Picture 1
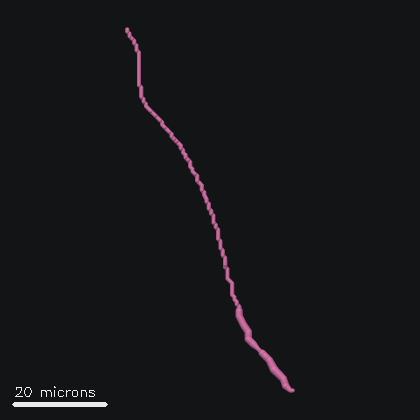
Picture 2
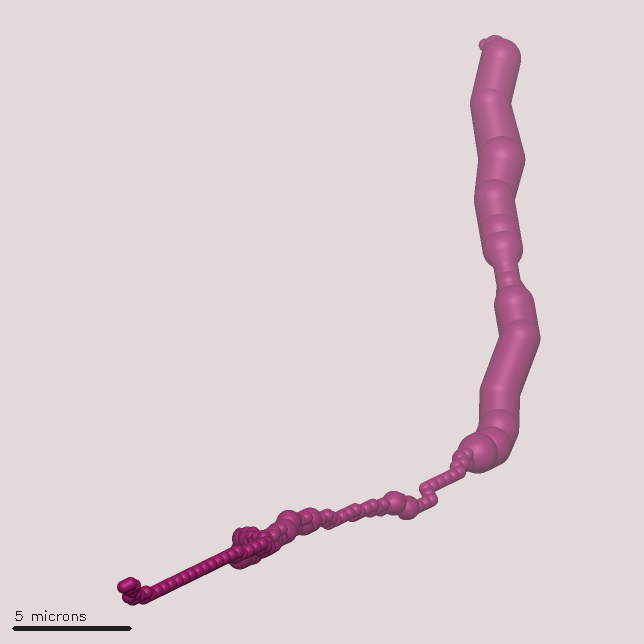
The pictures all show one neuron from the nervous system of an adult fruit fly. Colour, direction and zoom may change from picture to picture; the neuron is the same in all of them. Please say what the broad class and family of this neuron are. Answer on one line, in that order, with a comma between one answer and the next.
photoreceptor or other optic-lobe sensory neuron, class visual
